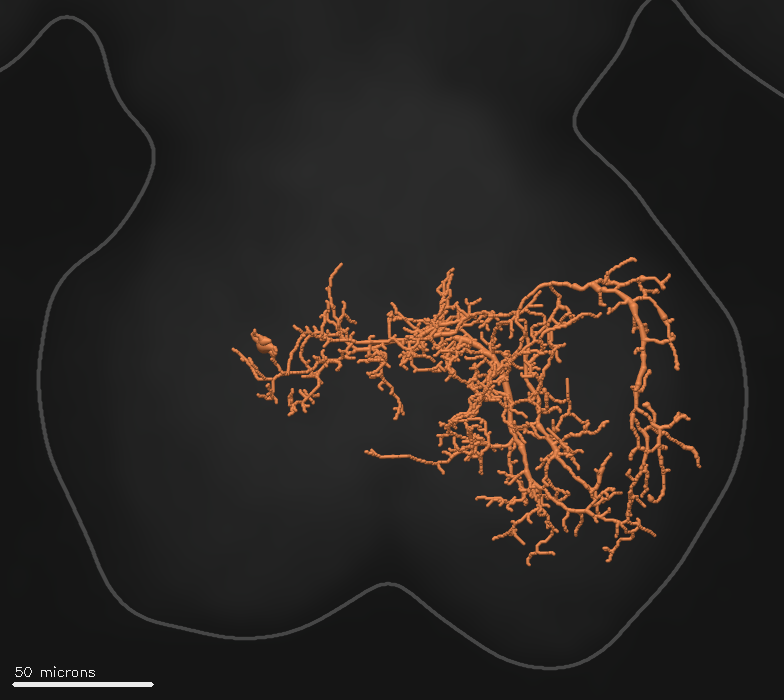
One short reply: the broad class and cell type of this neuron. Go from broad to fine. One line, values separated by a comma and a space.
nerve-cord intrinsic neuron, INXXX089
